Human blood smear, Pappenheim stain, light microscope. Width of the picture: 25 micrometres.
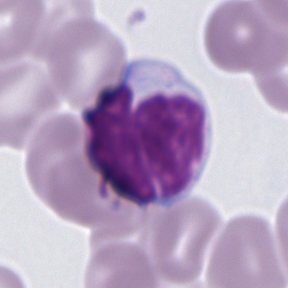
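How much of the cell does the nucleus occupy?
It fills most of the cell.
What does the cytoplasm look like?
Very pale and faintly bluish, with no distinct granules visible.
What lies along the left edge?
Small irregular projections.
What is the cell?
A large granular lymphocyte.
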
